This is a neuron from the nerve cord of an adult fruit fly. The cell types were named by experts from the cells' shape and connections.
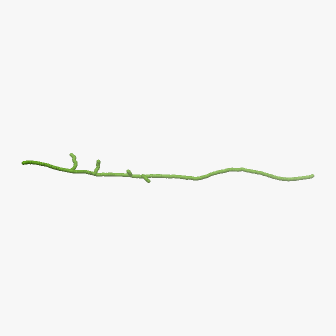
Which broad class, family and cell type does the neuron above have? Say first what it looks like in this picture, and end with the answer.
No cell body is drawn. There are a dozen or fewer branch ends. This is a sensory neuron ascending to the brain. The name of its family is class mechanosensory proprioceptive. The cell type is SApp08.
